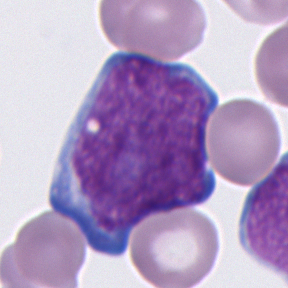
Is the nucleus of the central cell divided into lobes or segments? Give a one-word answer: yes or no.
No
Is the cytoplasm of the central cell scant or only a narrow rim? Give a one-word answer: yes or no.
Yes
